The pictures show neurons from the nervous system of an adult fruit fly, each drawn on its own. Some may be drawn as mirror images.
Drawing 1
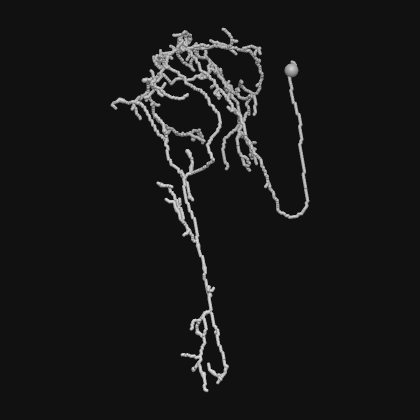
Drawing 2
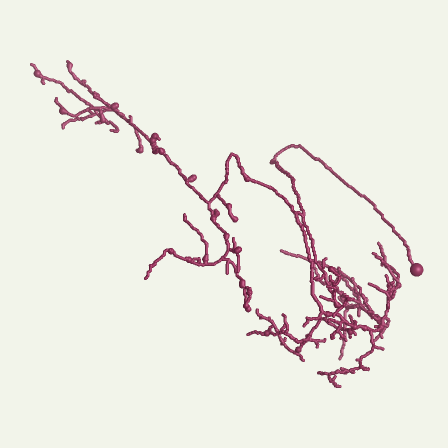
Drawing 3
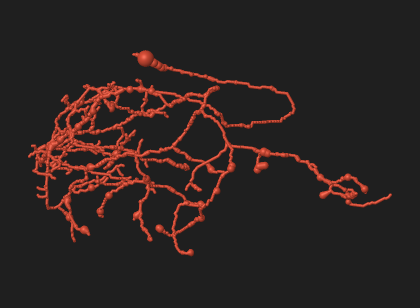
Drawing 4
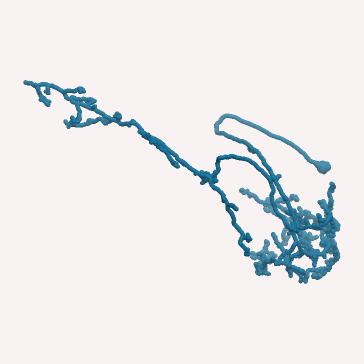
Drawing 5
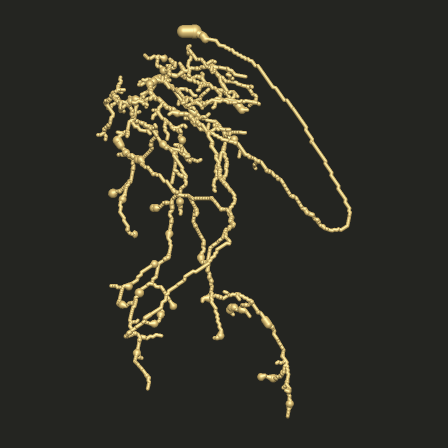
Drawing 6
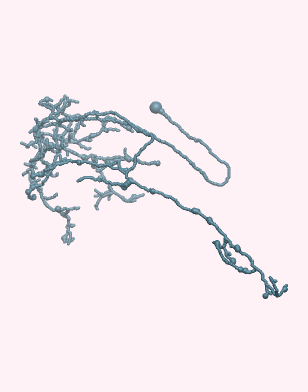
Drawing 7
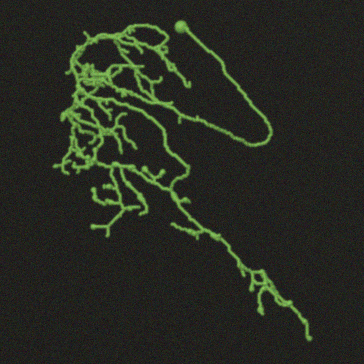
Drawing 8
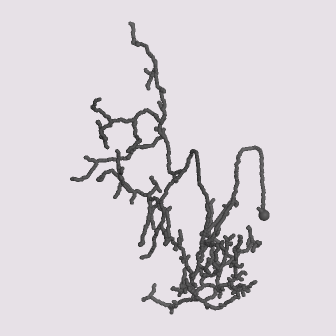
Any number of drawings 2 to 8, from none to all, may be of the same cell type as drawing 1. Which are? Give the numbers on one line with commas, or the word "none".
2, 4, 6, 7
